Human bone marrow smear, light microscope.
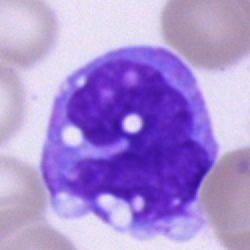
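Monocyte, centre of a stained human bone marrow smear. First, the nucleus fills most of the cell, and a pale curved fold runs into it from the left. Next, a round clear vacuole lies over its middle, and several round clear vacuoles cluster along the cell's lower edge.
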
